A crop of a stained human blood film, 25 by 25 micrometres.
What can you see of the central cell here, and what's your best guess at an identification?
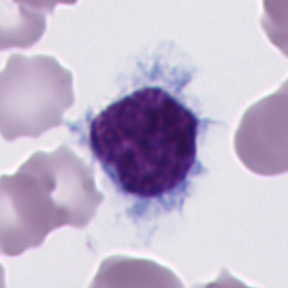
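Fine hair-like projections of cytoplasm reach out from the surface, and I see them longest above and below the nucleus. The chromatin looks dark purple and dense, faintly mottled. I can find no nucleolus, and no distinct cytoplasmic granules. This is a hairy cell.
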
